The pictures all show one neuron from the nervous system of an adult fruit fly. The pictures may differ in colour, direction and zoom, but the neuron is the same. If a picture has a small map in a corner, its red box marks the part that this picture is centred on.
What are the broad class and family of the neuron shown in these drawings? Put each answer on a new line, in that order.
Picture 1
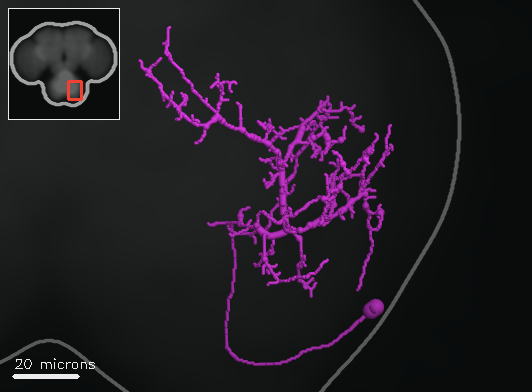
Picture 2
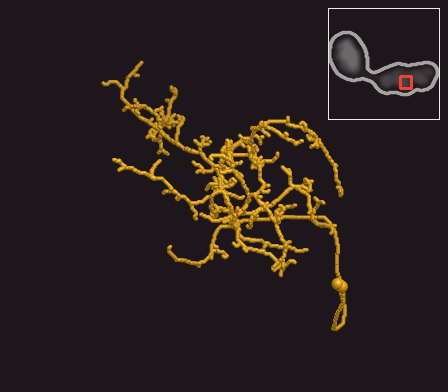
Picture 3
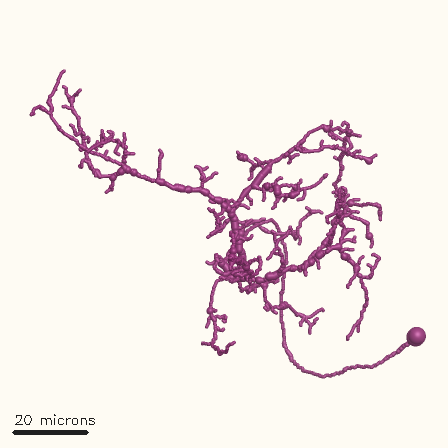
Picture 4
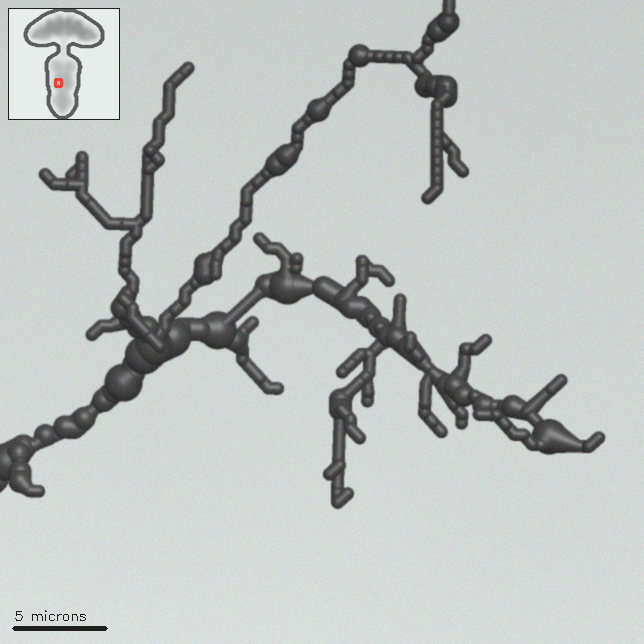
nerve-cord intrinsic neuron
hemilineage 20A.22A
